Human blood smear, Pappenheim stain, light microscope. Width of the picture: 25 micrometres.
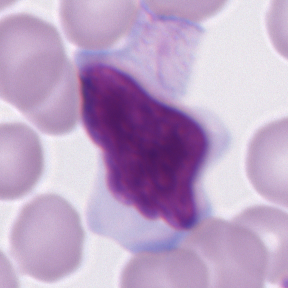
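Large granular lymphocyte, the nucleated cell at the centre. First, the nucleus is elongated, running from upper left to lower right, and measures about 17 by 9 micrometres. Second, no distinct nucleoli can be seen in it. Third, the cytoplasm is pale blue and widest below the nucleus. Finally, the cell outline is irregular and angular rather than round.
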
